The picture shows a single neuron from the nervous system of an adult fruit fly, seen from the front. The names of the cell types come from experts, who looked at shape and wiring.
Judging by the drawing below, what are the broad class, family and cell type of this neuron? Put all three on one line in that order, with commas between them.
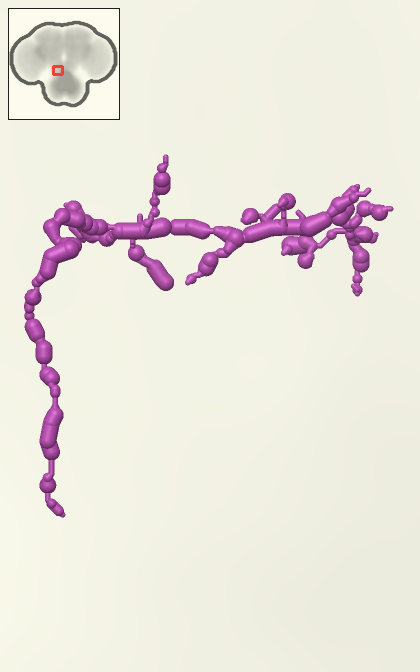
sensory neuron entering the brain, class mechanosensory, aPhM1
